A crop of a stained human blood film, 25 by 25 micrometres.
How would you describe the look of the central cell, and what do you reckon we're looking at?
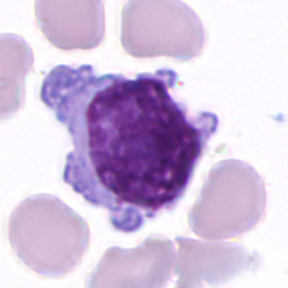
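Nucleus roughly round, edge slightly angular; no lobes, no notch. Chromatin dark purple, coarsely clumped. Cytoplasm widest on the left of the nucleus, very thin on the right. Bulges at the cell edge stain deeper blue than the cytoplasm beside the nucleus. Name: plasma cell.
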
